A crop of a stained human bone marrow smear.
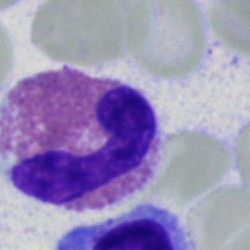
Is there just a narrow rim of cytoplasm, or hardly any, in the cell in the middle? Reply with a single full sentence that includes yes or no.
No, what surrounds the nucleus is a broad area of cytoplasm.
